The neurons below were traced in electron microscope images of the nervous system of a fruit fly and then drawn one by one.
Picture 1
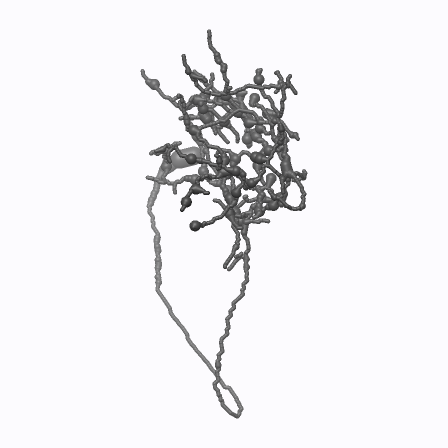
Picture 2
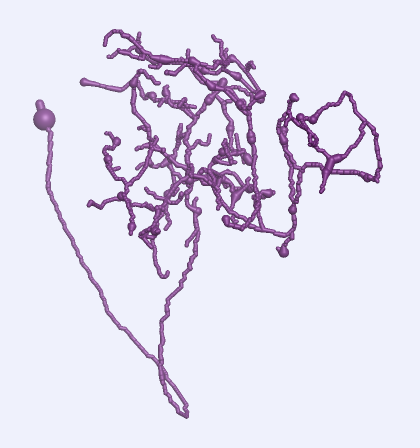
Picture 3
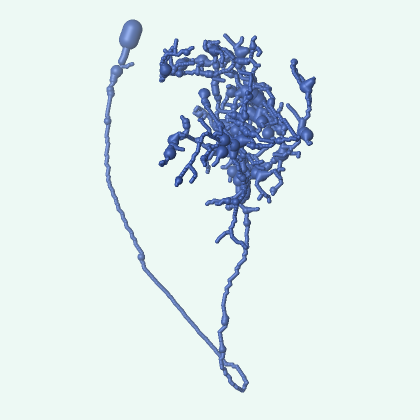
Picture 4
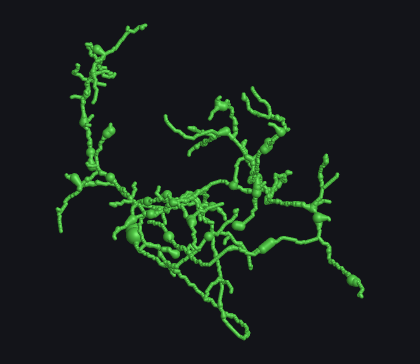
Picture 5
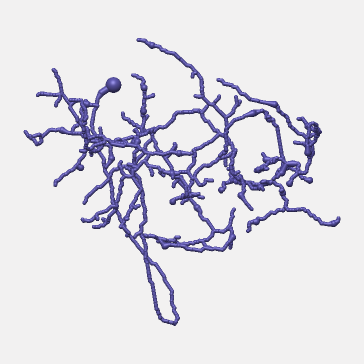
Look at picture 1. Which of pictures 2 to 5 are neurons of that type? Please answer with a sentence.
Picture 2 and picture 3 are of the same cell type.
